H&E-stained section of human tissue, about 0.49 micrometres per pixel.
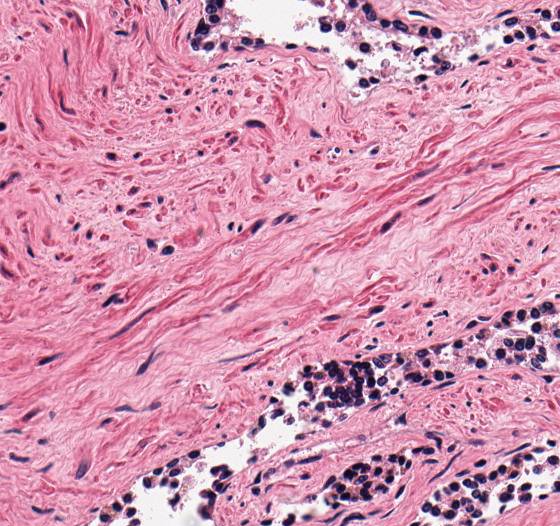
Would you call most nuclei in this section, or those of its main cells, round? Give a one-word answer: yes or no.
No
